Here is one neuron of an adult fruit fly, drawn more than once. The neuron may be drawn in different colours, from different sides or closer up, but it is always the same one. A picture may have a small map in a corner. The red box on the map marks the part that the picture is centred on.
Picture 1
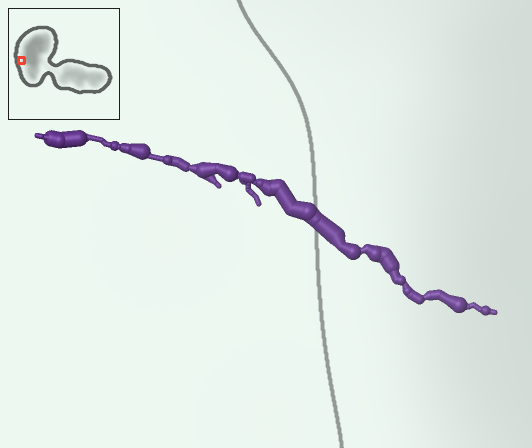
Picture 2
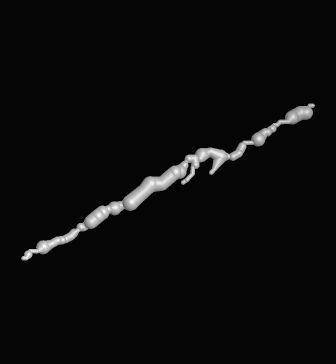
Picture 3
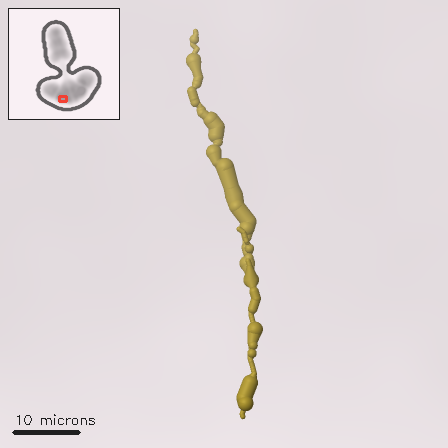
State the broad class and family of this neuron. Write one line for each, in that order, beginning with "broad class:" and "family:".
broad class: sensory neuron entering the brain
family: class mechanosensory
